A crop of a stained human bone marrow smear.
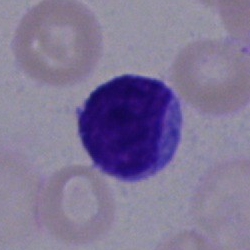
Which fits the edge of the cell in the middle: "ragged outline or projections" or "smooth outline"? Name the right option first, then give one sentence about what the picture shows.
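Smooth outline. The cell has a round, smooth outline.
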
